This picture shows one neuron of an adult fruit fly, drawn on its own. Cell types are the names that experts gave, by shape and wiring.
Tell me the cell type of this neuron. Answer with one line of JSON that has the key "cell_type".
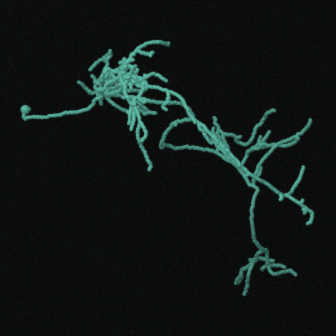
{"cell_type": "ALIN3"}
